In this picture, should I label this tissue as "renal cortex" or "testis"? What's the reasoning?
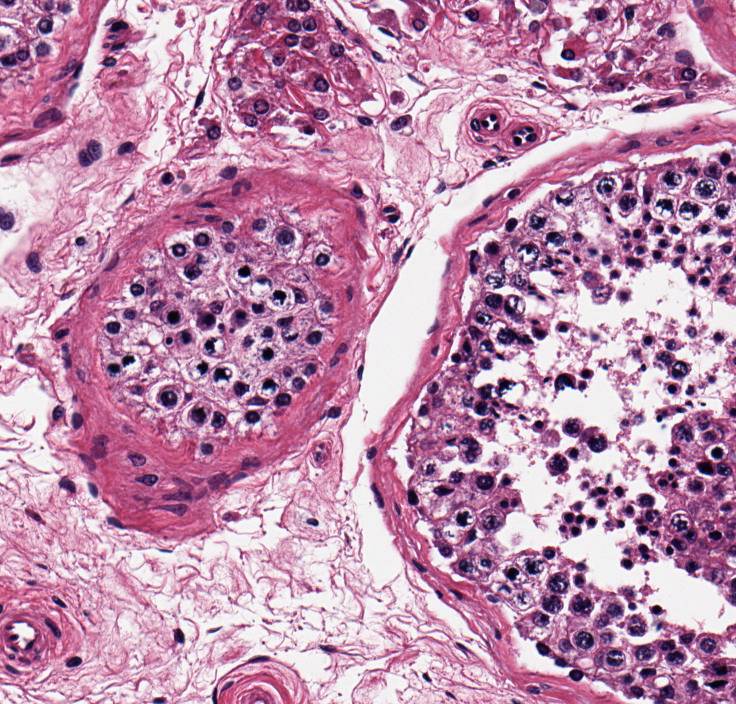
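This is testis. A thick, layered pink wall surrounds the left tubule and holds elongated, spindle-shaped nuclei. The right tubule has a thin wall with flattened nuclei, and its centre contains irregular clear spaces where small, dark, round cells lie loosely scattered. Small vessels with thick walls sit in the lower left corner and at the bottom centre.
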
